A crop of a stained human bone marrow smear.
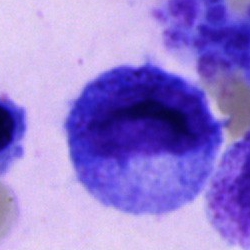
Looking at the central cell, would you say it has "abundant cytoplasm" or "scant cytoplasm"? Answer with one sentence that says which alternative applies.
This cell holds plenty of cytoplasm around the nucleus.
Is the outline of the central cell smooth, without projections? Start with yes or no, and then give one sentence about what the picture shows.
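No. The upper right edge of the cell shows small irregular projections.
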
